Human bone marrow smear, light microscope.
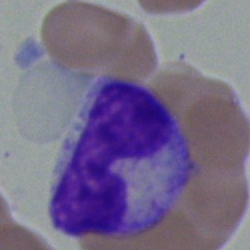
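Metamyelocyte, the central cell in a stained human bone marrow smear. The nucleus fills most of the cell, its dark purple chromatin clumped into darker patches. A paler lilac area lies at the lower right of the nucleus. No vacuoles are visible in the cytoplasm.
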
